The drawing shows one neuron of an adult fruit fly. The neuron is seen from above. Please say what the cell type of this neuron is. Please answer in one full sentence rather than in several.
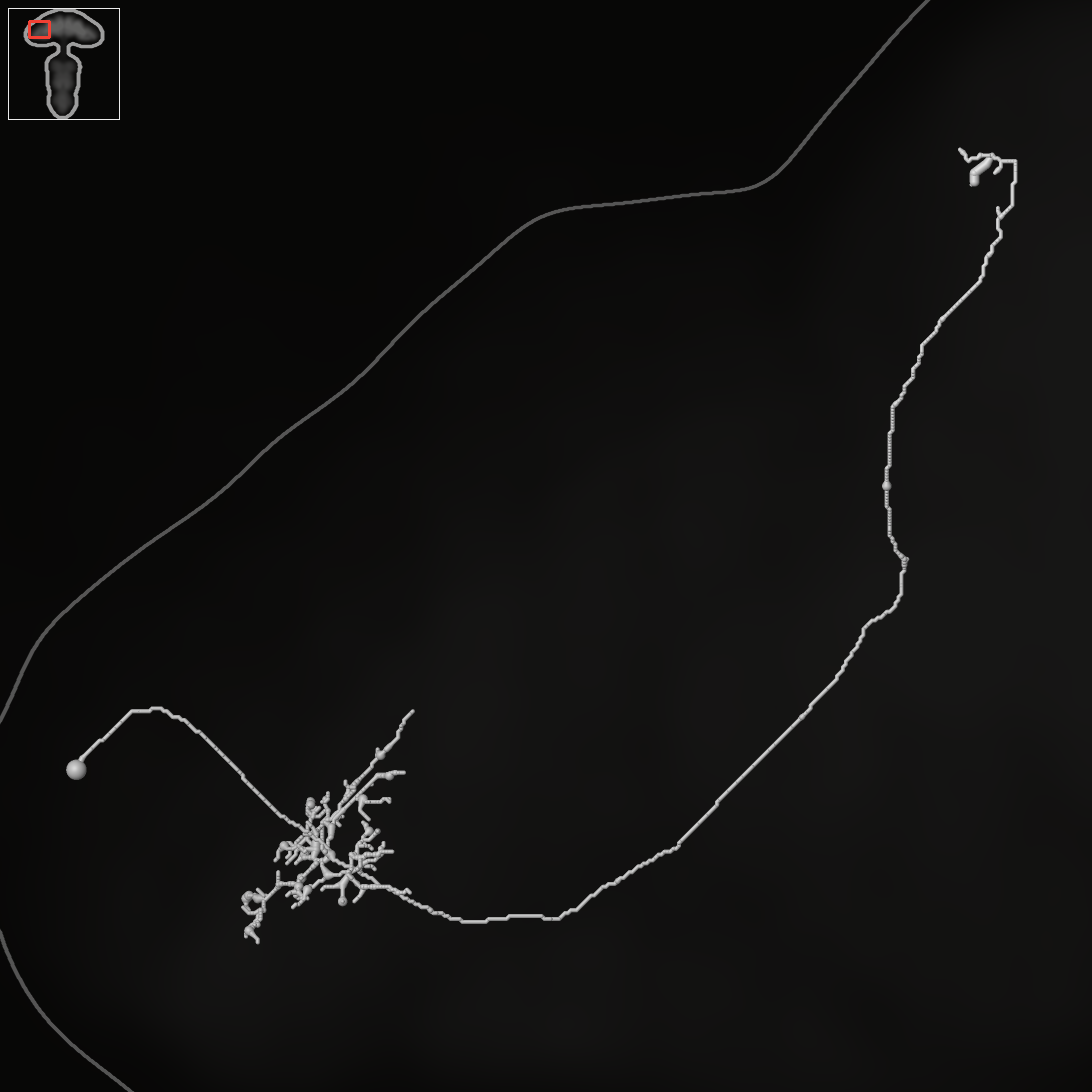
The neuron belongs to cell type MeTu1.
